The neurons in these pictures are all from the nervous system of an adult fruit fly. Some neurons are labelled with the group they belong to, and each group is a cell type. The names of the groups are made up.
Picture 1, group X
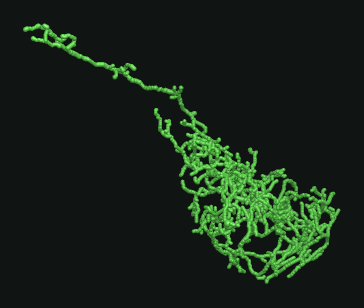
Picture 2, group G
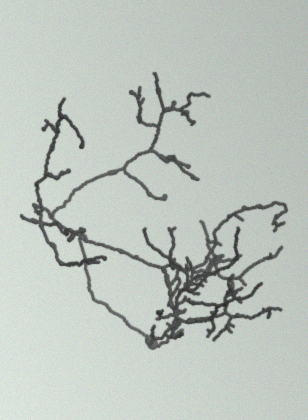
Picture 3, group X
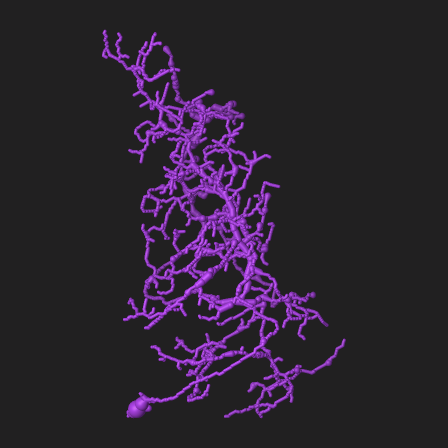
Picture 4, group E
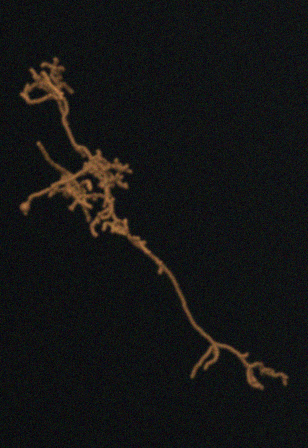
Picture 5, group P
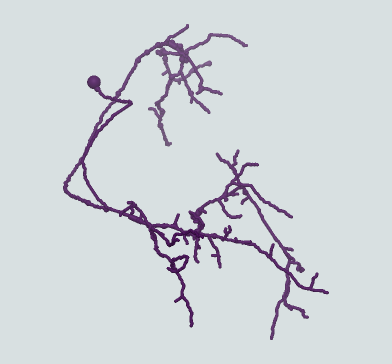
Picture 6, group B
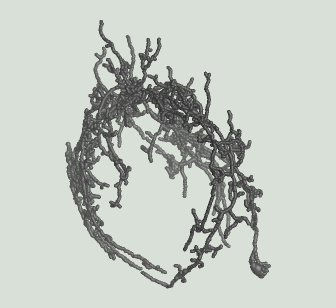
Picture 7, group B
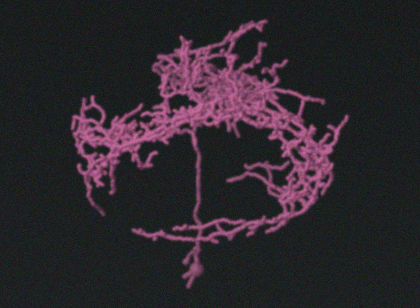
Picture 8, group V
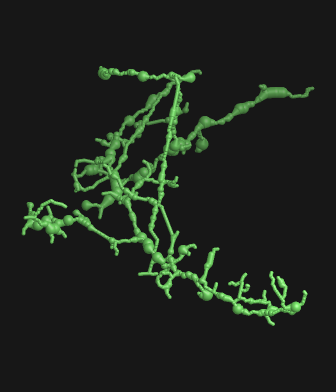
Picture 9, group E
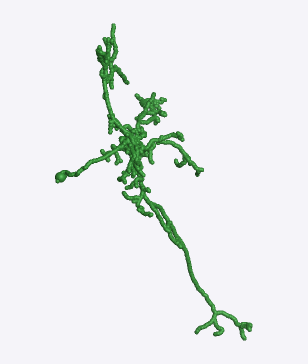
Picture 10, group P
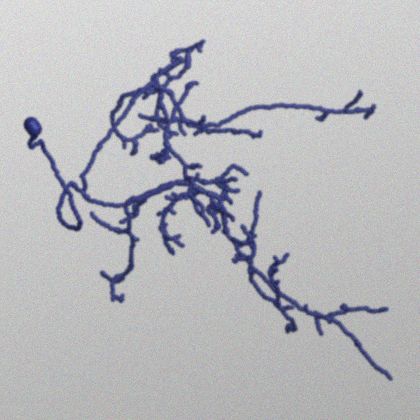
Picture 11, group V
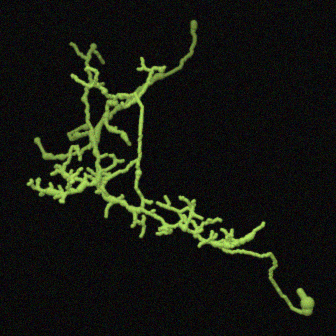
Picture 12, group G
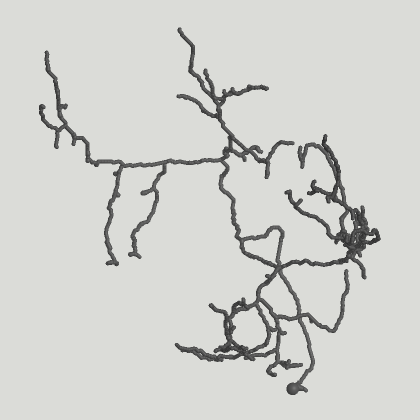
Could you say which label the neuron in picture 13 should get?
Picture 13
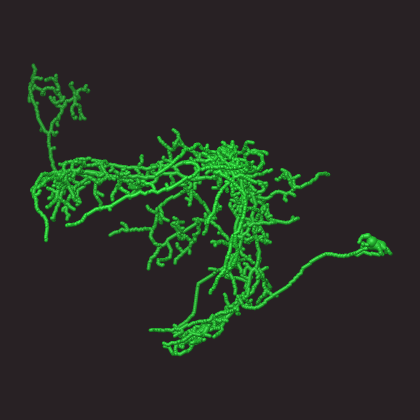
group B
